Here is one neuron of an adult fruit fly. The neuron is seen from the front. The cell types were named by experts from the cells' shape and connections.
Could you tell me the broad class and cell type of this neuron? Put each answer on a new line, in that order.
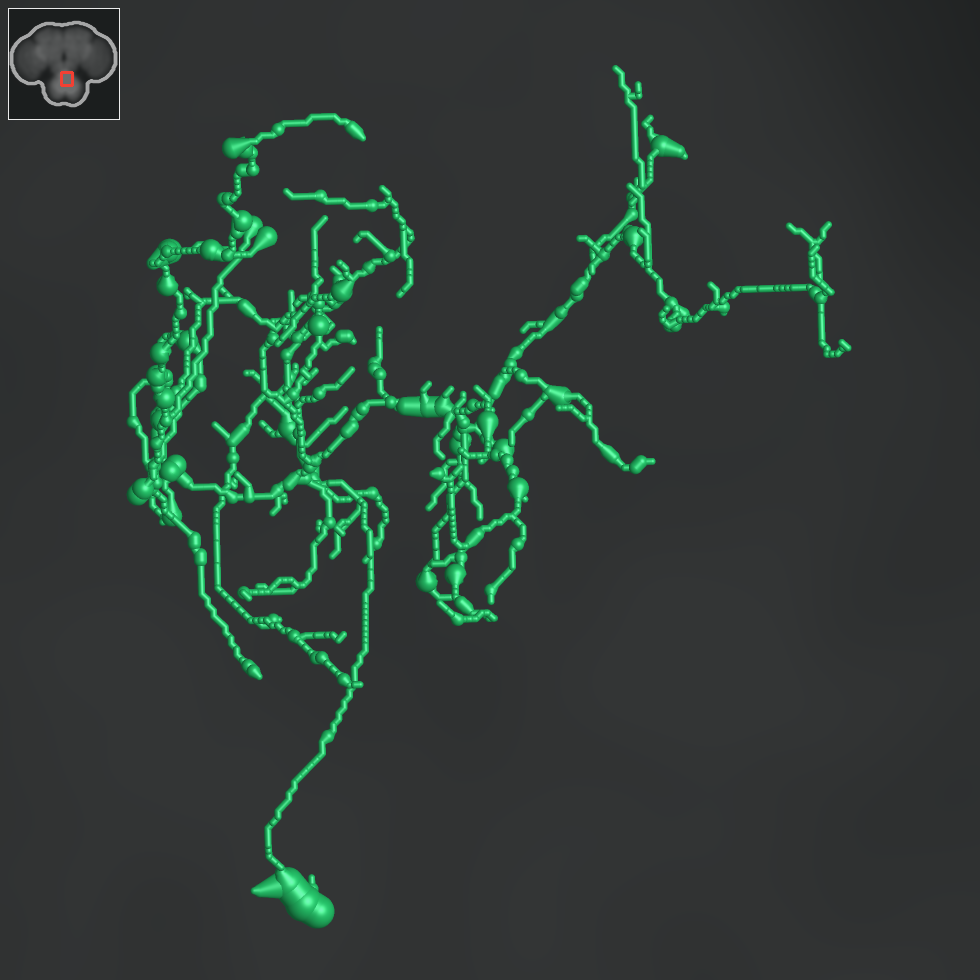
nerve-cord intrinsic neuron
INXXX446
